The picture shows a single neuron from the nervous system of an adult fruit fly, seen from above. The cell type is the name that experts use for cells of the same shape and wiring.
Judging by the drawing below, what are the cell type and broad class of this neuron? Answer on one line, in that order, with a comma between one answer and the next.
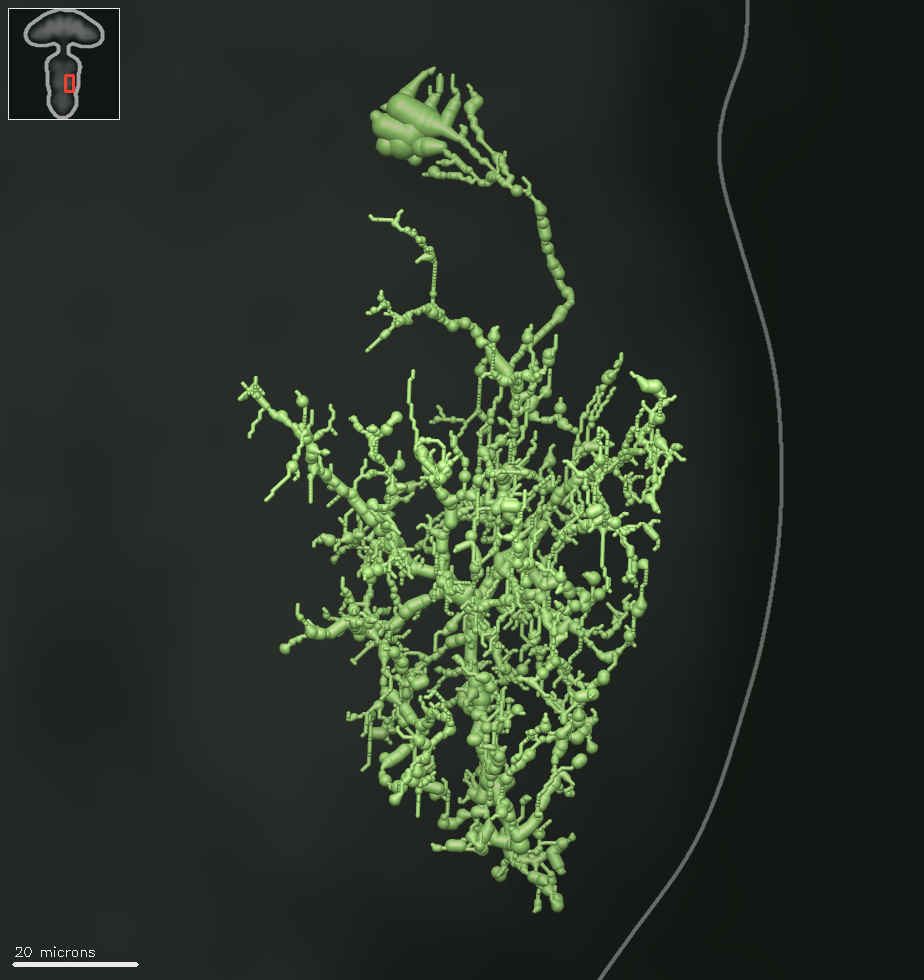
INXXX471, nerve-cord intrinsic neuron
